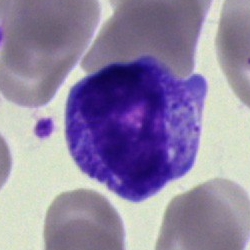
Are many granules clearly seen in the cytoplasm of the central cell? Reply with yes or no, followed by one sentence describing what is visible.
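Yes. Dark purple granules are scattered through the right-hand cytoplasm.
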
